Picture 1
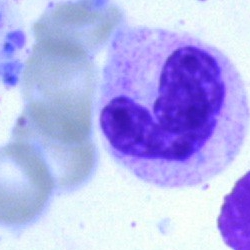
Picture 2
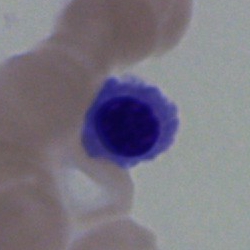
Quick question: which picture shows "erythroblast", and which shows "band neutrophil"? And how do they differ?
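Identification: picture 1 is a band neutrophil; picture 2 is an erythroblast. Outline: the band neutrophil is round and smooth, and the erythroblast is irregular, with small bumps along its upper and right edges. Nucleus: in the band neutrophil it curves into a deeply indented horseshoe whose notch opens upward, while the erythroblast's nucleus is dense and dark purple throughout.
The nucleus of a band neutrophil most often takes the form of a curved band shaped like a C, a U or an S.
Chromatin: in the band neutrophil it is dark purple and coarsely clumped, with no nucleoli visible.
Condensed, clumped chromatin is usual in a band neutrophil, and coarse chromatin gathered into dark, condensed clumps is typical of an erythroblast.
Cytoplasm: the erythroblast has a blue rim, wider on the right than on the left, with no granules, and the band neutrophil shows no vacuoles.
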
